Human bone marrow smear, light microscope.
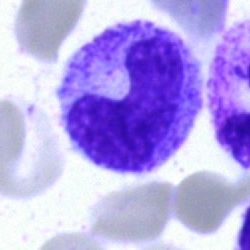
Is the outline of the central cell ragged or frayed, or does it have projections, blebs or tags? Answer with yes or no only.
No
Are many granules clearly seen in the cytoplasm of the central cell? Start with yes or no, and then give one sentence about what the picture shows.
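Yes. Fine purple granules are scattered throughout the cytoplasm.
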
